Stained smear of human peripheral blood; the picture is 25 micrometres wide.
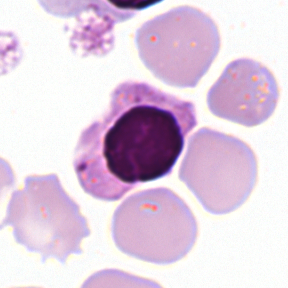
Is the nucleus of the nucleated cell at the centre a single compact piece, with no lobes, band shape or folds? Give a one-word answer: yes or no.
Yes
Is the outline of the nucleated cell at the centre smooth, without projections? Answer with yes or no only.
No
